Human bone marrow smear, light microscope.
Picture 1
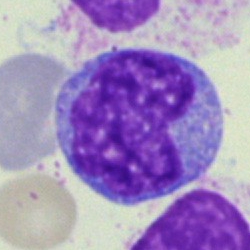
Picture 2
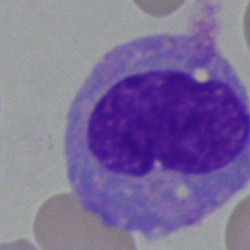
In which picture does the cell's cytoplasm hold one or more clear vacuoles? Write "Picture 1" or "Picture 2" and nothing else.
Picture 2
